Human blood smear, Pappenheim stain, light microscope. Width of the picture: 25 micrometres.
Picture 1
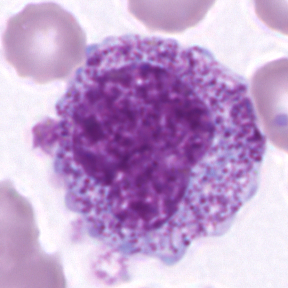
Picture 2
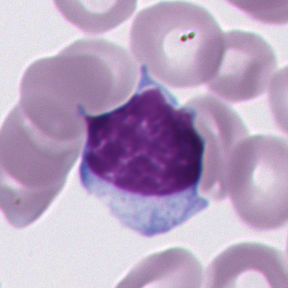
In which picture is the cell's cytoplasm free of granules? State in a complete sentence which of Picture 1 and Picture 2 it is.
There are no visible granules in the cytoplasm of the cell in Picture 2.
